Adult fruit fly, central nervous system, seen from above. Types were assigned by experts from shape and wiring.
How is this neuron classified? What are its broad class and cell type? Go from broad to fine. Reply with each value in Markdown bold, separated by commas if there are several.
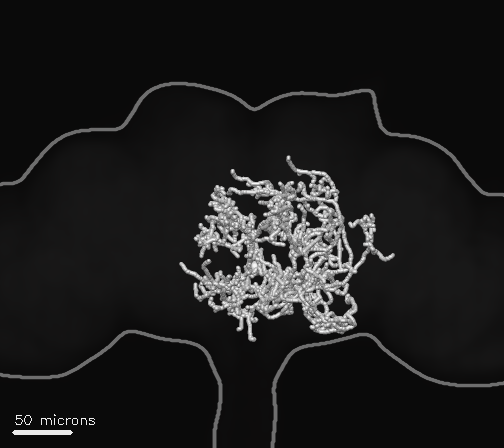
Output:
**central-brain intrinsic neuron**, **GNG701m**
